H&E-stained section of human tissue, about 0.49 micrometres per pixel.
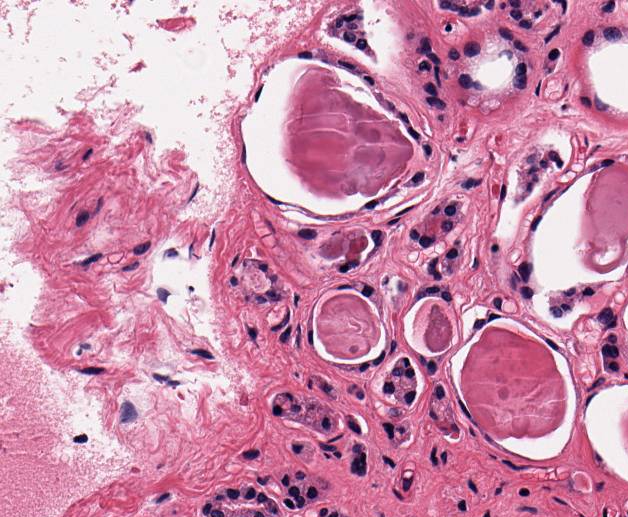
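Thyroid. Rounded glandular spaces crowd the right two-thirds of the field; the left third is loose fibrous tissue and empty space. A single thin layer of flattened cells with small dark nuclei lines the dilated spaces. Between them, small nests of cells with crowded dark round nuclei lie especially along the bottom and right edges. Leftward, loose wispy fibrous tissue with scattered elongated dark nuclei frays into empty space.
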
